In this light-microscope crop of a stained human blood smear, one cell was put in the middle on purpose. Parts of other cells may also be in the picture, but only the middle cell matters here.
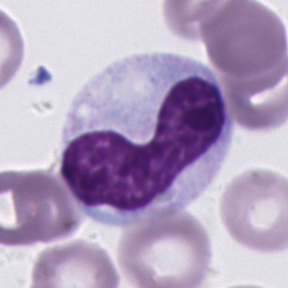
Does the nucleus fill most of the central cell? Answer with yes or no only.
No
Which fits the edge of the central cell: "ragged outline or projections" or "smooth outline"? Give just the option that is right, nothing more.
Smooth outline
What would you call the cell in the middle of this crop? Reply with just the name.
band neutrophil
